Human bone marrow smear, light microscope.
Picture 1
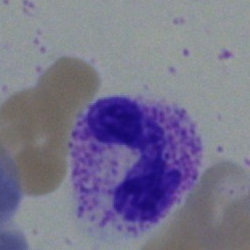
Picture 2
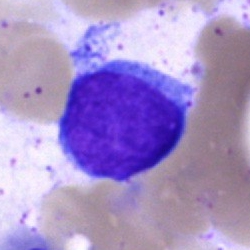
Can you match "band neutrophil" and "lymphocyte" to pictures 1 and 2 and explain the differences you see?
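Quick answer: band neutrophil in picture 1, lymphocyte in picture 2. In the band neutrophil, the nucleus is a curved band bent into a C, opening toward the lower left.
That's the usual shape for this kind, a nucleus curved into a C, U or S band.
The chromatin is dense and dark purple, with no nucleoli showing.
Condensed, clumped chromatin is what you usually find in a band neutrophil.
There's plenty of cytoplasm, pale between the granules, and those granules make the edge of the roughly round cell look ragged. Pale red cells without nuclei sit close by on the left and lower right. The lymphocyte, by contrast, has a rounded outline with a smooth edge. Its nucleus takes up nearly the whole cell.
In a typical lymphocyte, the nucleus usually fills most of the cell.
The chromatin stains dark purple all the way through. What cytoplasm there is forms a scant rim, widest along the top edge, and no granules show in it.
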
